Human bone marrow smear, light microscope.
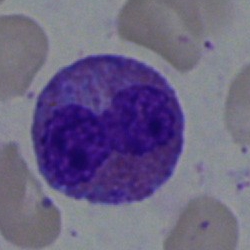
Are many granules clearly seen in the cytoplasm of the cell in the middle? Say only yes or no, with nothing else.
Yes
